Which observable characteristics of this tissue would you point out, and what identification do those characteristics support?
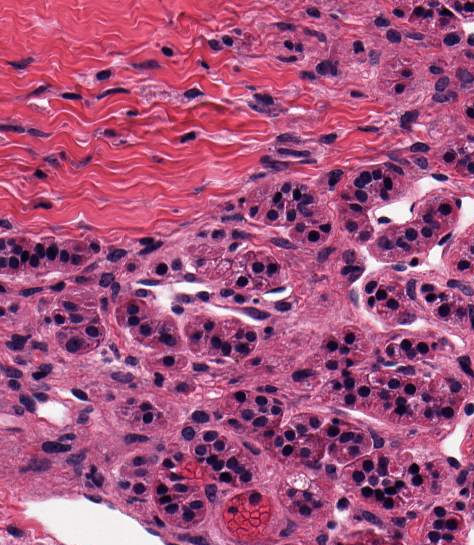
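First, the arrangement: the cells are grouped in small rounded nests, separated by thin strands of tissue. Next, the nest cell nuclei are small, round, dark and fairly uniform. Among the collagen bundles, the scattered nuclei are dark and elongated. Last, near the bottom centre, small rounded vessels are packed with red blood cells. This tissue is adrenal gland.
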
